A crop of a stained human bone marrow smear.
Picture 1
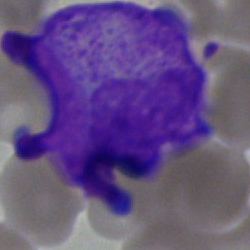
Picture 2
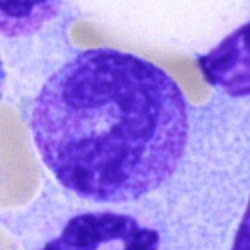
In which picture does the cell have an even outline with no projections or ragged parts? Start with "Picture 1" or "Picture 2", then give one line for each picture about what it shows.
Picture 2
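What picture 1 shows: Several blunt, knob-ended projections jut out from the cell's edge, the longest pointing downward.
What picture 2 shows: The cell has a round, smooth outline.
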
